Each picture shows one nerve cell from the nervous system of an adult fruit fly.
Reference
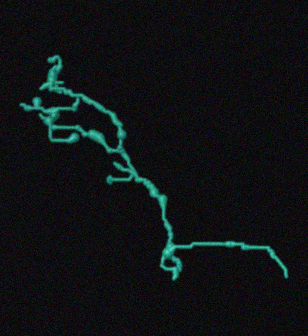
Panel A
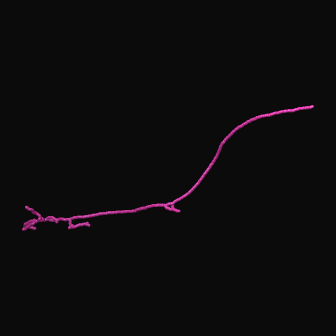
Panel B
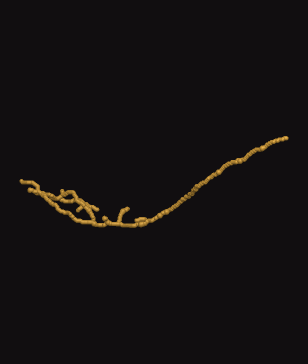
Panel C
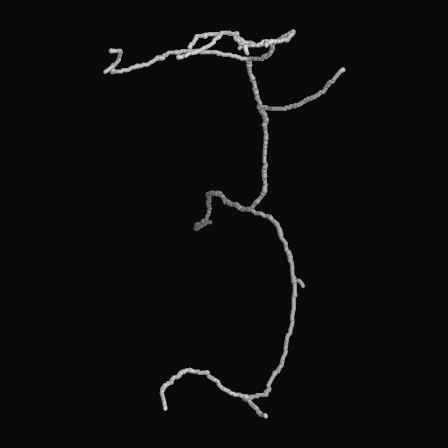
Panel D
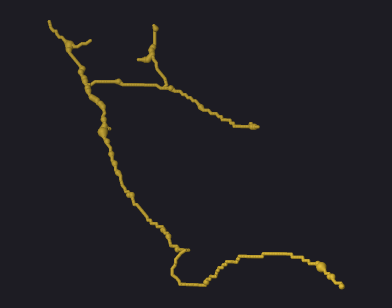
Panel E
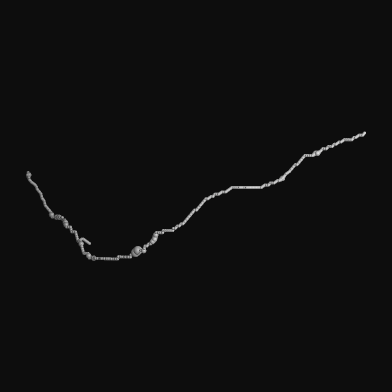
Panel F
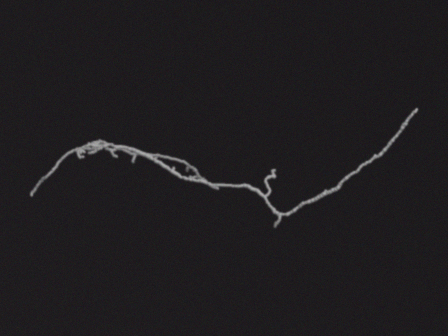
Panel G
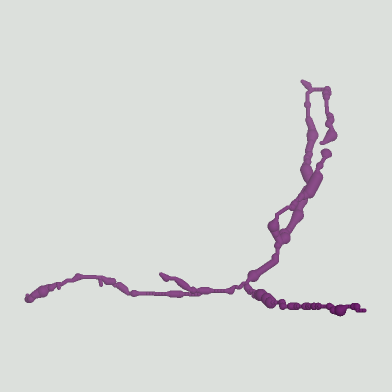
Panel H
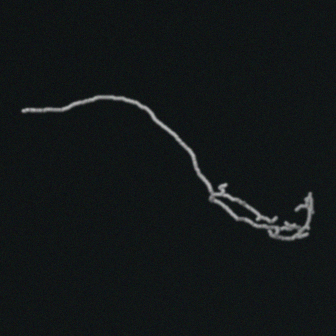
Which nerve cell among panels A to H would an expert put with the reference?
Panel G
